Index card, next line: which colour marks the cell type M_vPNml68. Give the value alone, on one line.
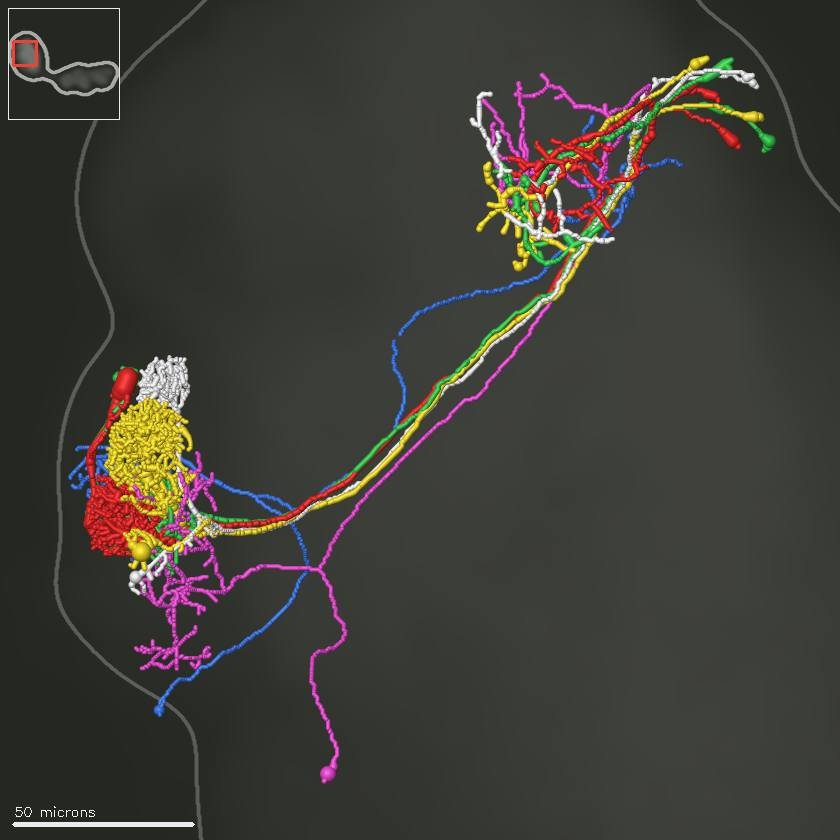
blue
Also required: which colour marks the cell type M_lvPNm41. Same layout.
magenta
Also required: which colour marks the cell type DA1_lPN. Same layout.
yellow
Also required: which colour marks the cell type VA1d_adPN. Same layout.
red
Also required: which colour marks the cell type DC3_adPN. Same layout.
green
